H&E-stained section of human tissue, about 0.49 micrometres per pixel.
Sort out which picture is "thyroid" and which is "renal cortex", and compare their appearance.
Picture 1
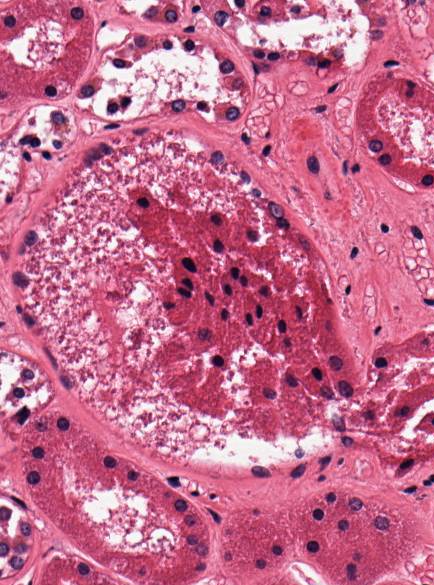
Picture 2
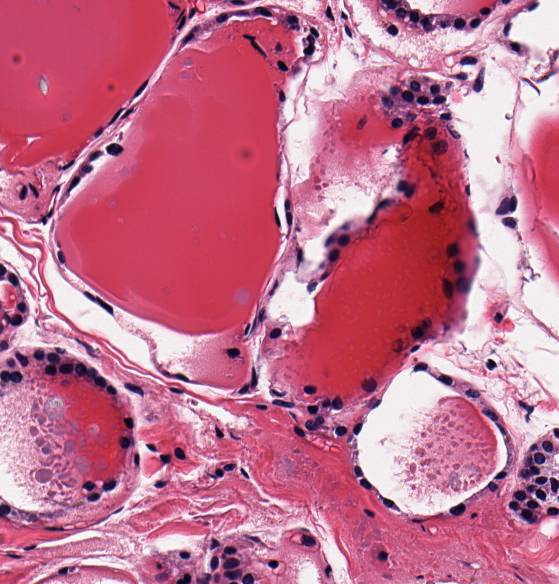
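Take your time: picture 1 is renal cortex, picture 2 is thyroid. In picture 1, a thin pink fibrous rim encloses the large rounded unit, whose centre holds a dense deep pink mass with elongated dark nuclei. Around it, tubules are lined by cuboidal cells with round dark nuclei and granular pink cytoplasm. In picture 2, large follicles at the top left and centre hold smooth, homogeneous, eosinophilic colloid. Each has a single lining layer of flattened to low cuboidal epithelial cells. In places the colloid has shrunk away from the lining, leaving white clefts along the follicle edges.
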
